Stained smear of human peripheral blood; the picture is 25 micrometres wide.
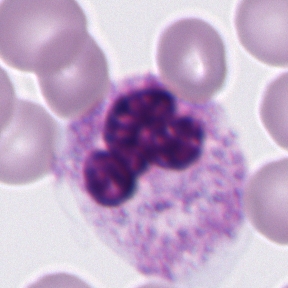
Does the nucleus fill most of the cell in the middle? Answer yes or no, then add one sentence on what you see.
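No. The cytoplasm is abundant and pale.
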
